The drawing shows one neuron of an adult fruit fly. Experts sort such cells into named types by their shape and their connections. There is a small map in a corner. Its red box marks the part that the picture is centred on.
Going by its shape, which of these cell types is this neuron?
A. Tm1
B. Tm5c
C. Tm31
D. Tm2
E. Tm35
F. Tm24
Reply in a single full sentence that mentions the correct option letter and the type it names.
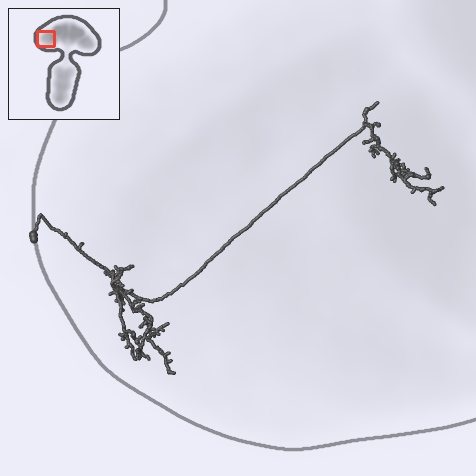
The neuron's cell type is Tm35, which is option E.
